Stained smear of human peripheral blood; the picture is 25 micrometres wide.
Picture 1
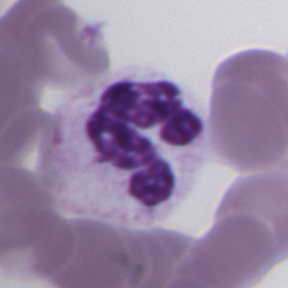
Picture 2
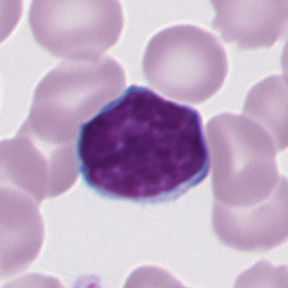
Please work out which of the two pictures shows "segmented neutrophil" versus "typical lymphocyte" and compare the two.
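The segmented neutrophil is in picture 1, and the typical lymphocyte is in picture 2. Nucleus first: in picture 1 it is divided into more than two lobes joined by narrow strands.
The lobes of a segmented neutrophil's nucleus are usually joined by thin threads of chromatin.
In picture 2 it is a single unlobed mass with a somewhat angular outline, about 11 by 9 micrometres. Chromatin next: in picture 1 it is dark purple and coarsely clumped.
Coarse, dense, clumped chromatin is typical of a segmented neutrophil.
Cytoplasm amount: picture 1 has abundant cytoplasm, while picture 2 has only a thin rim around the nucleus.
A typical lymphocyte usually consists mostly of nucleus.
Cytoplasm colour: very pale with only a faint pinkish tint in picture 1, pale blue in picture 2.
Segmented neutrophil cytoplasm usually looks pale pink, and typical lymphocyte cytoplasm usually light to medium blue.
Granules: fine pinkish-violet granules are scattered through the cytoplasm in picture 1, and none are seen in picture 2.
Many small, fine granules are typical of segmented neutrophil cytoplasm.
Cell outline: roughly round in picture 1, angular with several flattened sides in picture 2. Vacuoles: none in picture 1.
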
